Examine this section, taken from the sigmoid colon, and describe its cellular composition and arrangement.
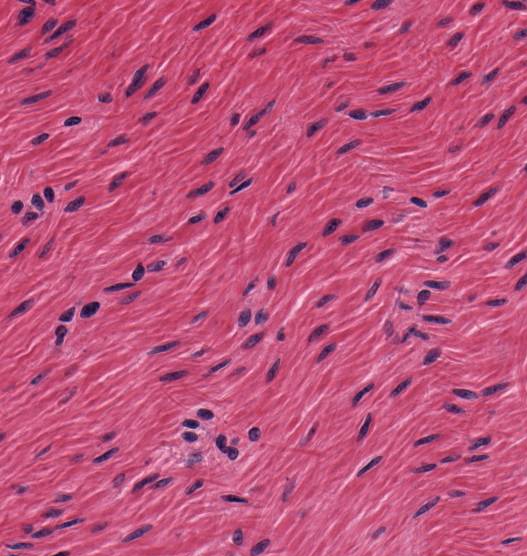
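The cells possess abundant bright pink cytoplasm drawn out into long fibres. Their nuclei are elongated and cigar-shaped, with blunt, rounded ends, and stain evenly dark purple with no visible nucleoli. A small cluster of rounder nuclei is present just below the centre of the field.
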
